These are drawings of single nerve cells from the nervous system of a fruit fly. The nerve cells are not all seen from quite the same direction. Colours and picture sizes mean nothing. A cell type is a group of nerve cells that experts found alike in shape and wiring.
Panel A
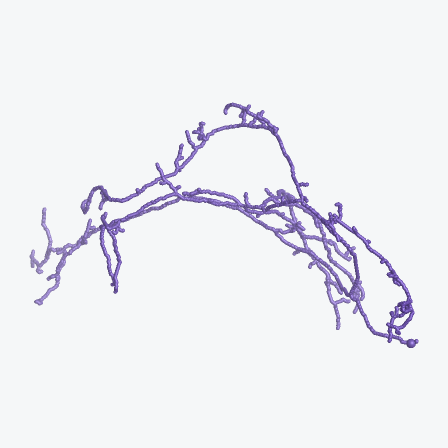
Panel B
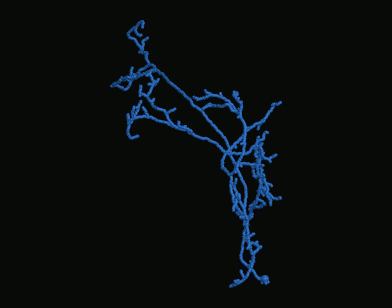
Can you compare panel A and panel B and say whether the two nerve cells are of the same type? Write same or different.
same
